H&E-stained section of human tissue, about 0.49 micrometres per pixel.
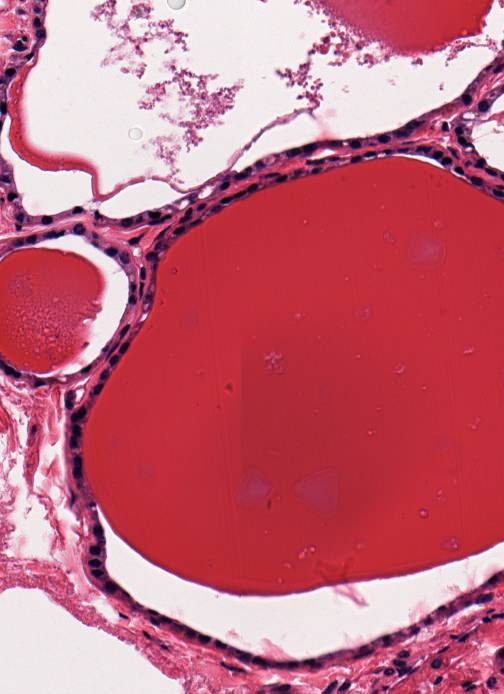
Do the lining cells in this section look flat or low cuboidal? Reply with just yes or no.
Yes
